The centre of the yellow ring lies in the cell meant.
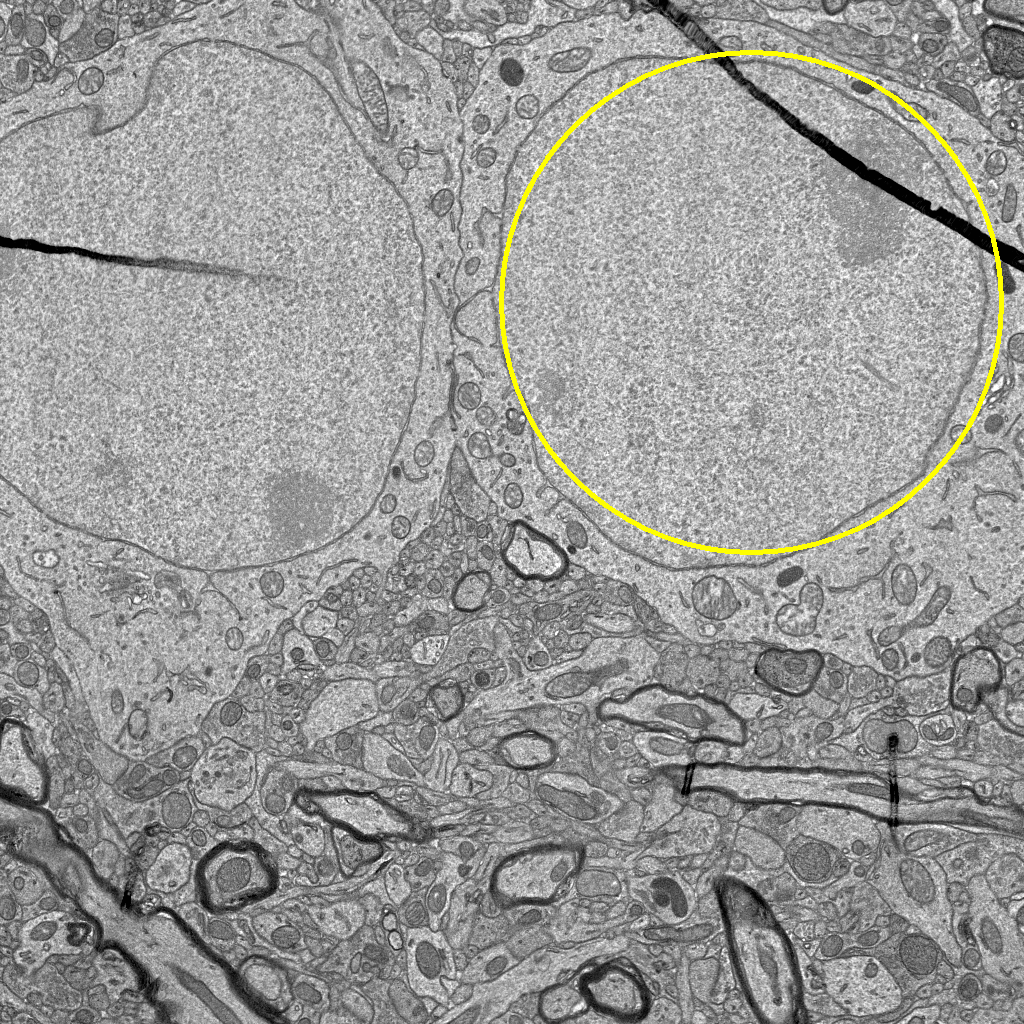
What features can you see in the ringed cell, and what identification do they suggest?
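Notice the large, nearly round nucleus filling most of the ring. Its envelope forms a smooth outline with no deep infoldings. The chromatin is pale and finely dispersed, with no dense band along the envelope. A smooth mid-grey patch lies in the upper right part of the nucleus. You are looking at an excitatory neuron.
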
